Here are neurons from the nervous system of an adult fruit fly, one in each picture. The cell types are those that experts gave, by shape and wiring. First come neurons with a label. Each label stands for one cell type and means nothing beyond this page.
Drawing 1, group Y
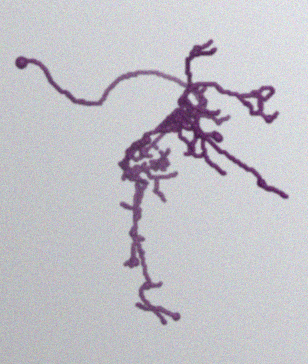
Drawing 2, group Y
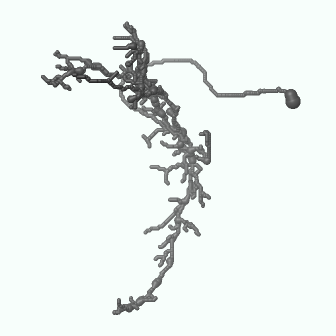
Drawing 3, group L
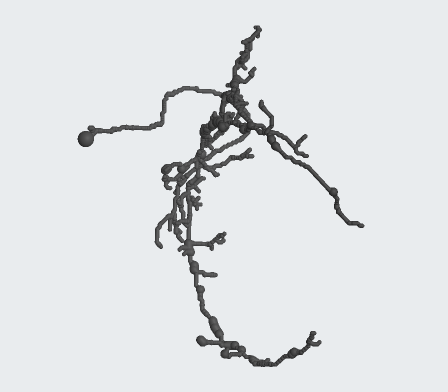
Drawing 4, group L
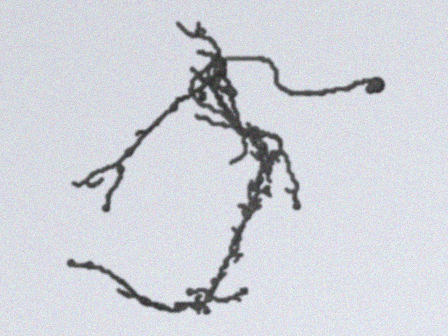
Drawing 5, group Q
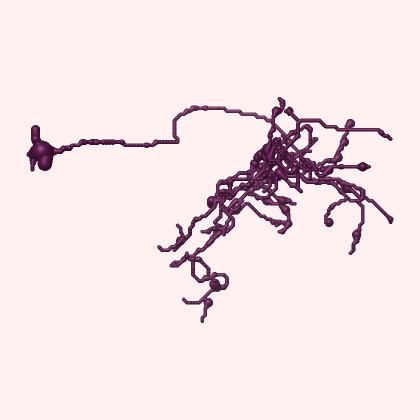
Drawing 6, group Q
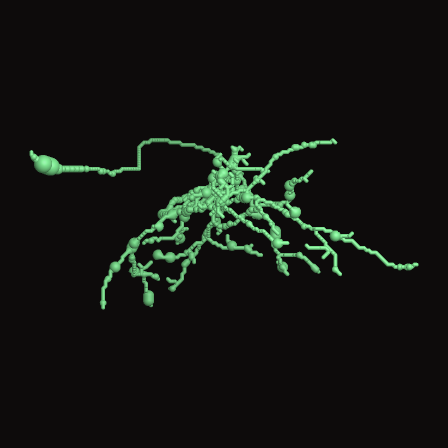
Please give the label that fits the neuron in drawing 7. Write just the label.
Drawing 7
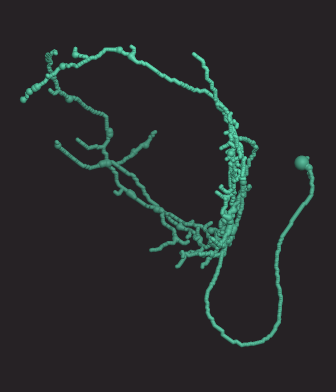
group L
